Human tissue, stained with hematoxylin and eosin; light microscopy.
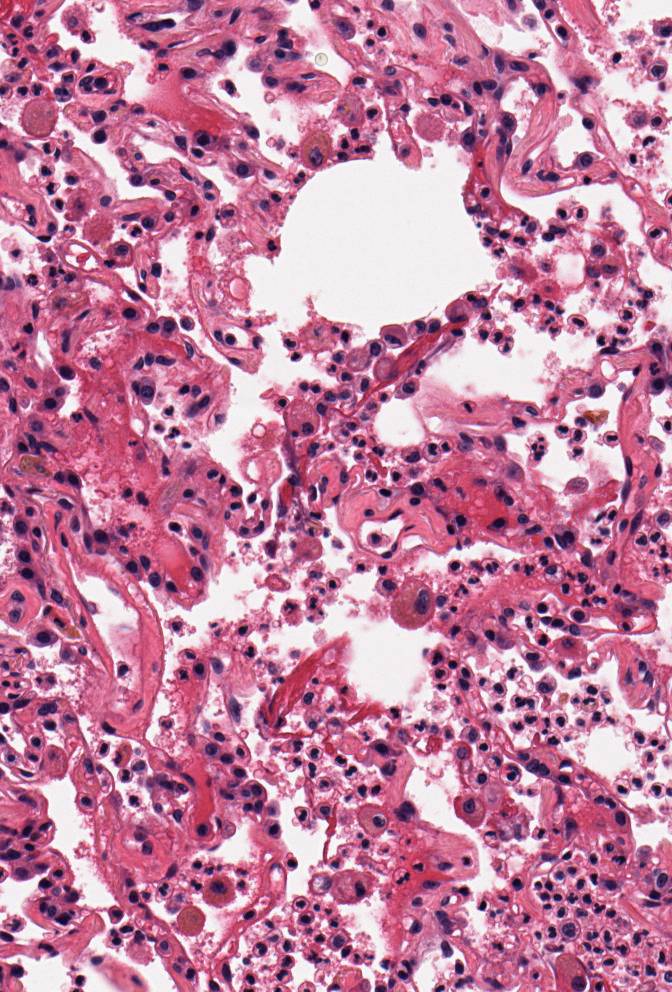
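Lung, H&E section. Pink septa form a branching, lace-like network around irregular open spaces throughout the field. Large rounded macrophages with abundant pink cytoplasm and one round nucleus lie scattered in the spaces. Cells lining and within the septa mostly have elongated or oval dark nuclei. Pale pink wispy granular material partly fills several spaces among the loose cells.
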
